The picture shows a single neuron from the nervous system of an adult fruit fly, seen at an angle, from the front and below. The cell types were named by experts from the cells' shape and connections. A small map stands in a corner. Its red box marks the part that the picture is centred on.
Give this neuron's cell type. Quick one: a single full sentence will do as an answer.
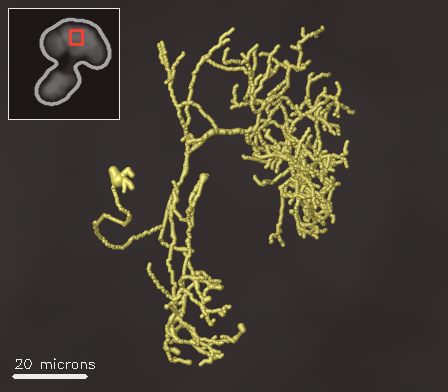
The neuron here falls under cell type l2LN19.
